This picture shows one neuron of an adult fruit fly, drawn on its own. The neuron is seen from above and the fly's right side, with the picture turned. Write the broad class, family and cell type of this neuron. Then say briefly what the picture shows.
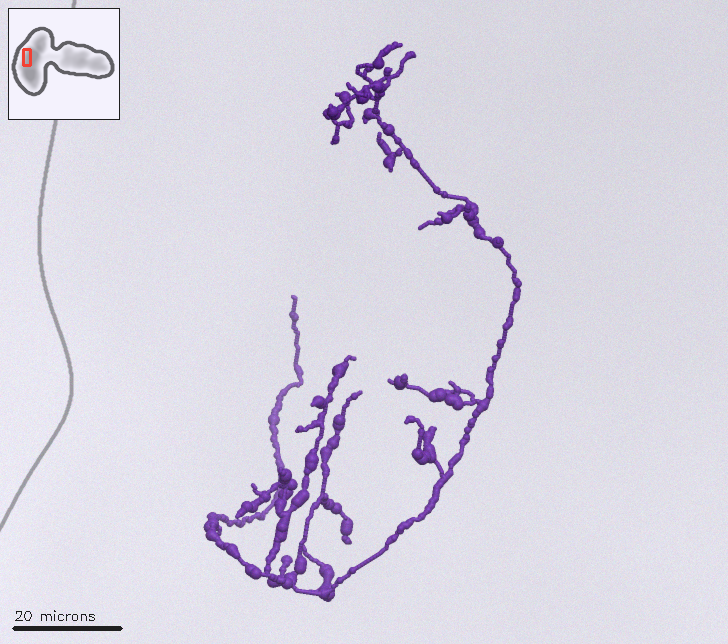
It is a sensory neuron entering the brain. Its family is called class gustatory. The cell type is PhG1c. It is in the brain and does not reach the nerve cord. From top to bottom in the picture it spans about 100 microns. Dozens of branch ends can be seen.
